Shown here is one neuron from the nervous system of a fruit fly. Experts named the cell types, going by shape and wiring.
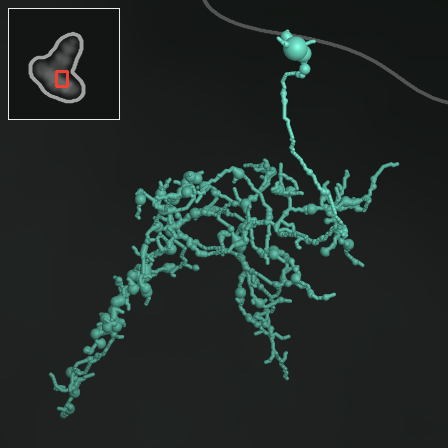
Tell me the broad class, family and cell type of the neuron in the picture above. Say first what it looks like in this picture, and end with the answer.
Dozens of branch ends can be seen. As drawn here it is about as wide as it is tall. This is a central-brain intrinsic neuron. Its family is hemilineage DM4_dorsal. Its cell type is SMP400.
